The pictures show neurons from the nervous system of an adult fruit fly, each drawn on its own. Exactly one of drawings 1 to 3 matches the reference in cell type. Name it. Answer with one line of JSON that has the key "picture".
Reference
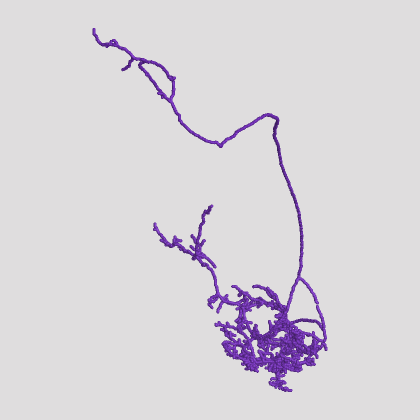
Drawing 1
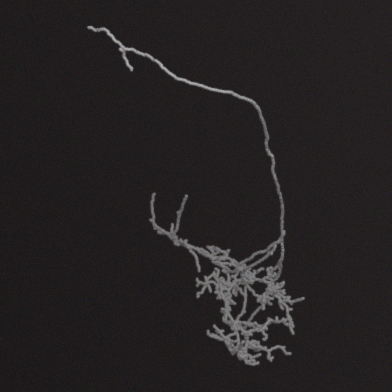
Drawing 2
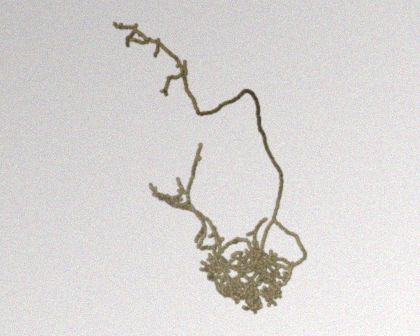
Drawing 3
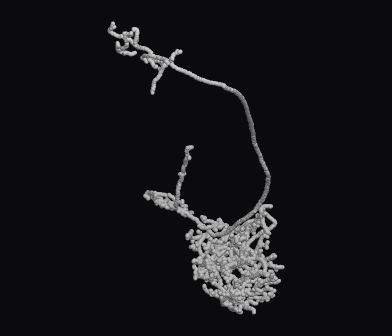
{"picture": 2}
